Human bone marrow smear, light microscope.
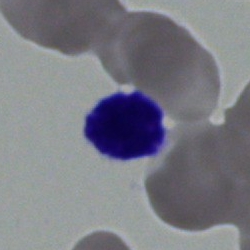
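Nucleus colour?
Deep blue-purple throughout.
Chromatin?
Dense and dark, with little open texture.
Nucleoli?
None visible.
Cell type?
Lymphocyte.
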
